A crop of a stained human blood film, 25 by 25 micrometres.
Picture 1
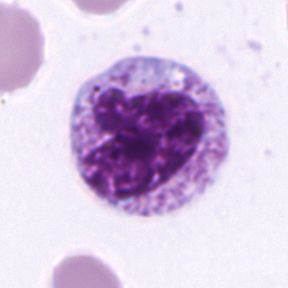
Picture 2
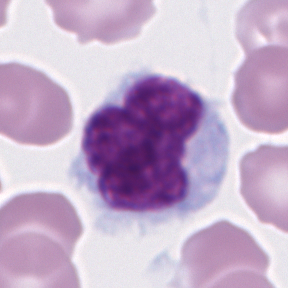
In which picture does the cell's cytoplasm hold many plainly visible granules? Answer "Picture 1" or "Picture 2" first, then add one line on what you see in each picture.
Picture 1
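In picture 1: Fine pinkish-purple granules are scattered throughout the cytoplasm.
In picture 2: No distinct coloured granules are seen in the cytoplasm.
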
